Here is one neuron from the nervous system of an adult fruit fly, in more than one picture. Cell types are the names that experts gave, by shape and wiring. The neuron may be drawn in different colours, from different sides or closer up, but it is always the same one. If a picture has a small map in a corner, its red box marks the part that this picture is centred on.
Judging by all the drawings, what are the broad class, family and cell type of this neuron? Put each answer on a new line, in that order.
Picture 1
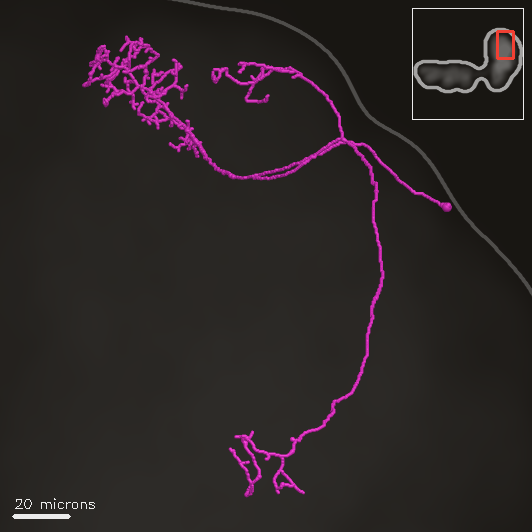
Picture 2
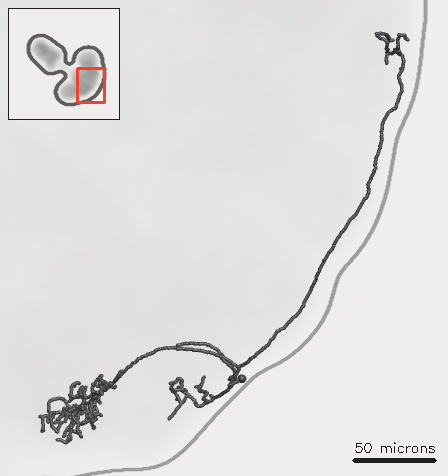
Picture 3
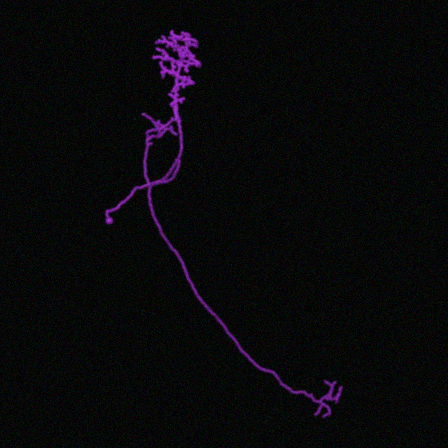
central-brain intrinsic neuron
hemilineage LHd1
CB1020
